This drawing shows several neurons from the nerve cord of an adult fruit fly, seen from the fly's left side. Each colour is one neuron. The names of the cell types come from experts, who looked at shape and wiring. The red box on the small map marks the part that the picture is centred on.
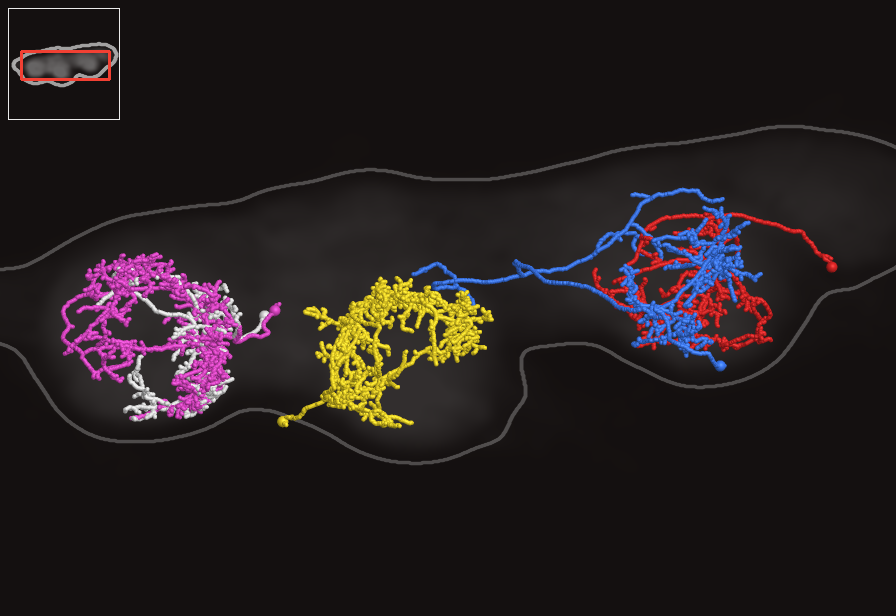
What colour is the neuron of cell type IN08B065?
blue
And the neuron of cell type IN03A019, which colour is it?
magenta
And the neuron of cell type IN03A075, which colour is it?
red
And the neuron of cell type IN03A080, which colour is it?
white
